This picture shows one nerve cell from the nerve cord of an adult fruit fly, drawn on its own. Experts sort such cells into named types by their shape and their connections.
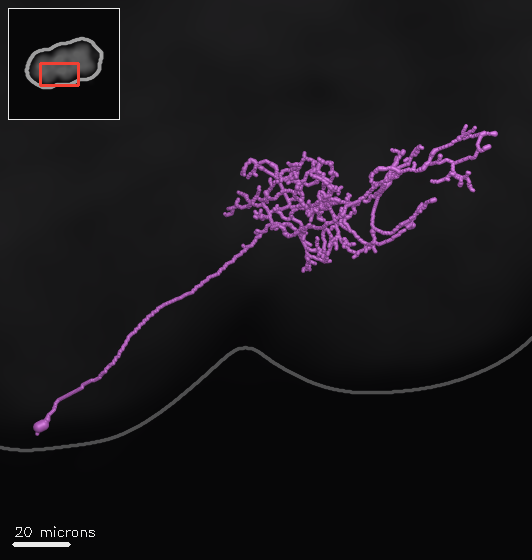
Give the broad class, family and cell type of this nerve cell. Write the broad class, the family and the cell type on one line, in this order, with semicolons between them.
nerve-cord intrinsic neuron; hemilineage 16B; IN16B051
